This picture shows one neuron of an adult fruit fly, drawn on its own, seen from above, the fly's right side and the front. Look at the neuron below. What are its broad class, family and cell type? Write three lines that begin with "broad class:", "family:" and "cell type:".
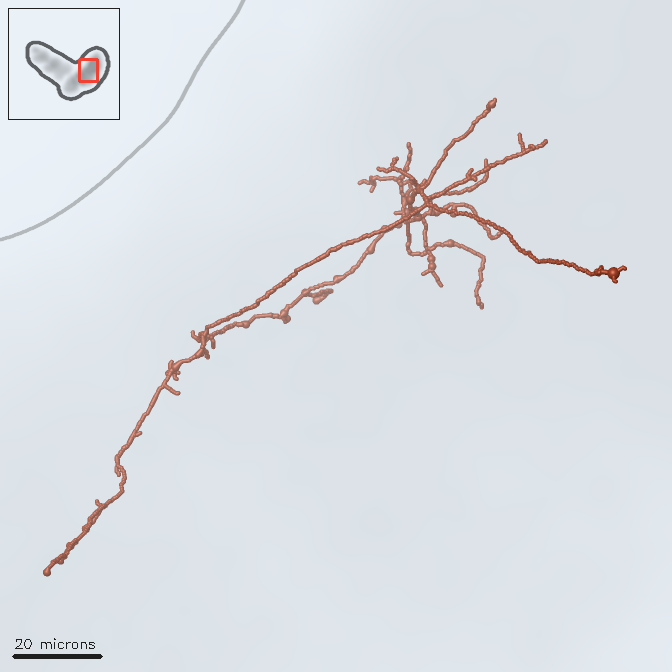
broad class: central-brain intrinsic neuron
family: hemilineage SMPad2
cell type: CB1833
